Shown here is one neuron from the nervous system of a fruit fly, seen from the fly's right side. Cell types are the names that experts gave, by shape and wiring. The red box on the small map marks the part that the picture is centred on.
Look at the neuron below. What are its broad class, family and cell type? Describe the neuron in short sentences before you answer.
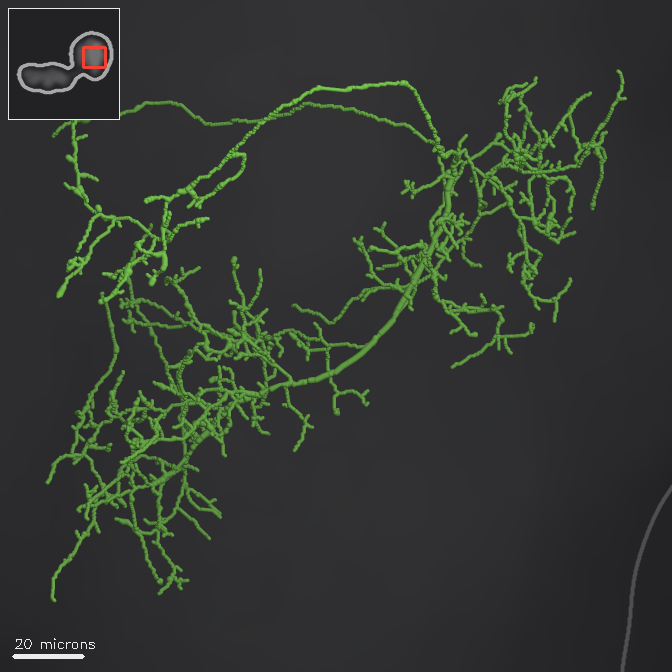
From left to right in the picture it spans about 170 microns. More than a hundred branch ends can be seen. Its broad class is central-brain intrinsic neuron. Its family is hemilineage DM5_central. Its cell type is PS233.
